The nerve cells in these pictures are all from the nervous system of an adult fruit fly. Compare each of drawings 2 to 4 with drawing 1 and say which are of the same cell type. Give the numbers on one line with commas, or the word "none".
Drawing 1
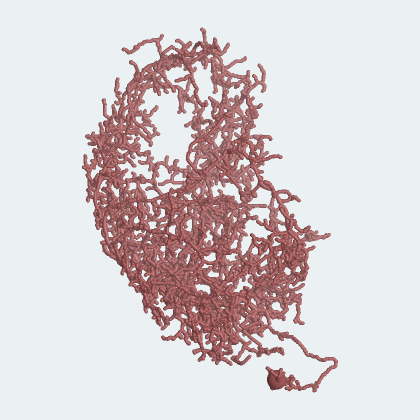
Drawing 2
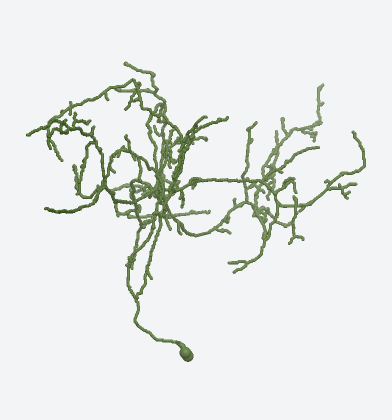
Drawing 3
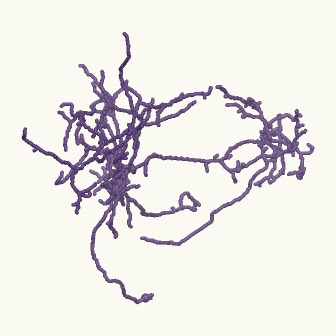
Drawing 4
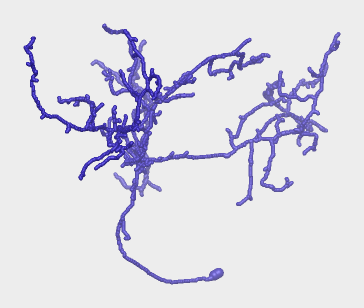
none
